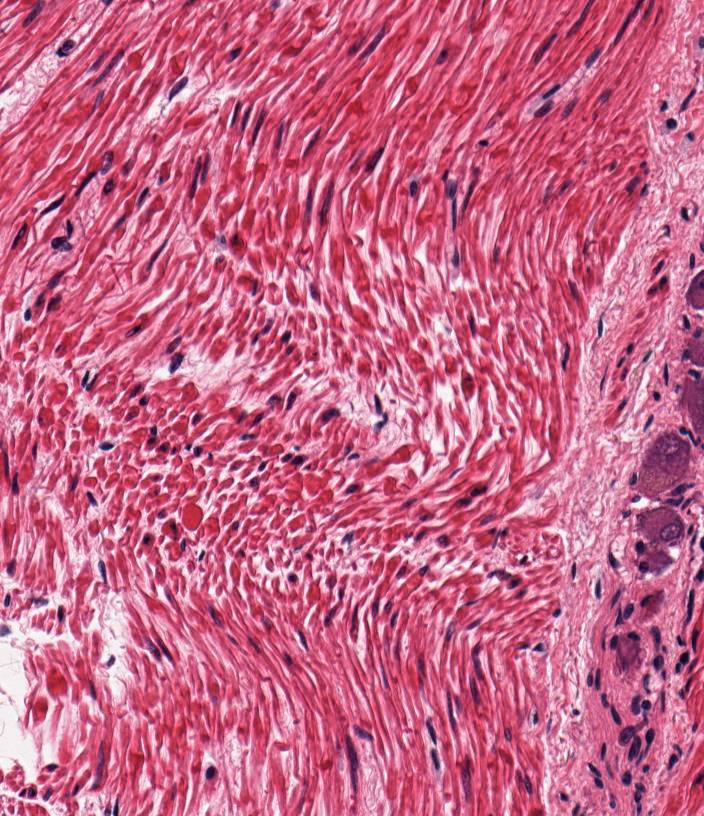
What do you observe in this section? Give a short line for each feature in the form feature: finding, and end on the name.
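Muscle: densely packed smooth muscle fibres in interweaving bundles
Nuclei: elongated, dark blue, within bright pink cytoplasm
Ganglion: large rounded cells with abundant purple cytoplasm, right edge
Stroma: vertical band of paler, looser pink connective tissue between them
Name: muscularis of the esophagus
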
